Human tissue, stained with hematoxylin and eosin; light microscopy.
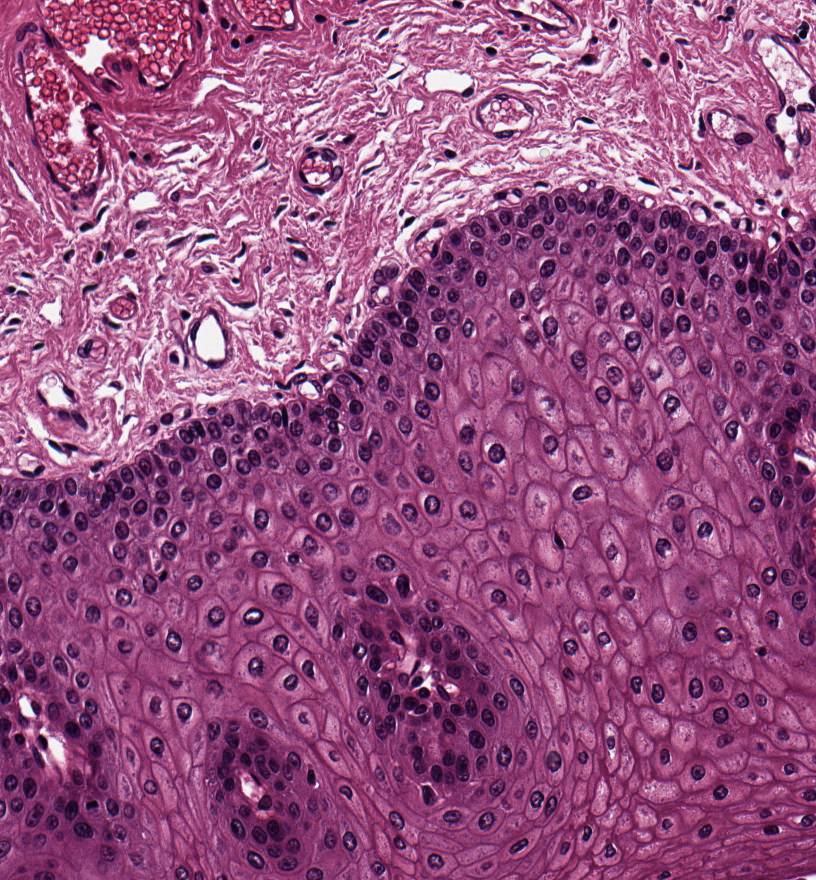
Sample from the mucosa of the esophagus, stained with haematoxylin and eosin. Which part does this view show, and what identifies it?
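The field shows stratified squamous nonkeratinized epithelium, many cell layers thick, in the lower and right parts; connective tissue fills the upper left. At the boundary between them, basal cells crowded with dark nuclei form a band darker than the cells above.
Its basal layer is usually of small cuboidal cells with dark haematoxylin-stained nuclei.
Above that band the cells are large and polygonal, with pale pink cytoplasm, distinct borders and round central nuclei.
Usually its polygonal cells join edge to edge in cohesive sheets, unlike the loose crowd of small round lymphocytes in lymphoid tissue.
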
